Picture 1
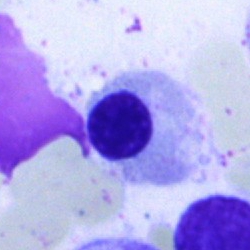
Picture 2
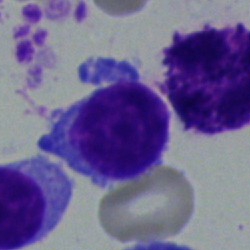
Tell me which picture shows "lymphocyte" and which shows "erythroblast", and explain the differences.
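Picture 1: erythroblast. Picture 2: lymphocyte. Erythroblast nucleus off-centre, toward the left; chromatin dense, dark purple; no nucleolus seen.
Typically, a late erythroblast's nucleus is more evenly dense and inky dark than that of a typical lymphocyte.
Erythroblast cytoplasm abundant relative to the nucleus, pale greyish blue.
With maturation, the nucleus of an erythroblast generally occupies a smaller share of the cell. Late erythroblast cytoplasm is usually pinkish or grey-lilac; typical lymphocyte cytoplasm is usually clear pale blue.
Large violet mass in contact with the erythroblast's left side. Lymphocyte cytoplasm broader on the left of the nucleus than on the right; no granules. Irregular blunt projections from the lymphocyte's left edge; a red cell against its lower edge.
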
